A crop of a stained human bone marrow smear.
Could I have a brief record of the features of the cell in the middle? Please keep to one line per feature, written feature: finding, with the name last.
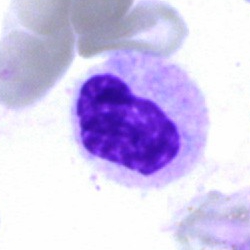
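Nuclear shape: notch in the upper edge, kidney-like.
Chromatin: coarse and clumped, paler patches between darker areas.
Nucleoli: none seen.
Cytoplasm: rim wider on the right of the nucleus than on the left.
Name: band neutrophil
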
